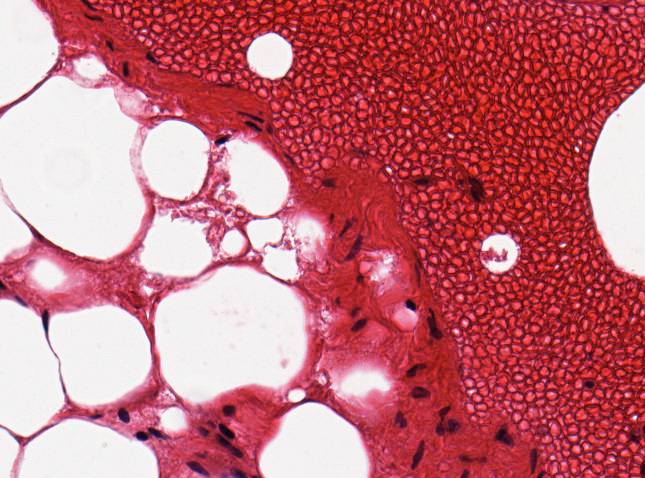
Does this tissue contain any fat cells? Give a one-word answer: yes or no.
Yes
